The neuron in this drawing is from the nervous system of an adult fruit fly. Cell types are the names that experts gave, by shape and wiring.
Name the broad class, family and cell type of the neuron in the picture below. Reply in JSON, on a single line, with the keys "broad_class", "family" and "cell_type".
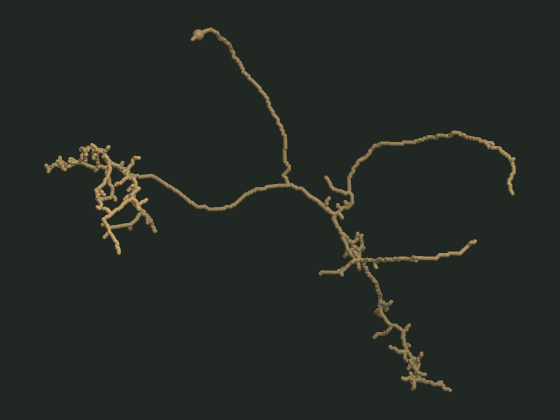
{"broad_class": "central-brain intrinsic neuron", "family": "hemilineage SMPpd1", "cell_type": "SMP359"}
